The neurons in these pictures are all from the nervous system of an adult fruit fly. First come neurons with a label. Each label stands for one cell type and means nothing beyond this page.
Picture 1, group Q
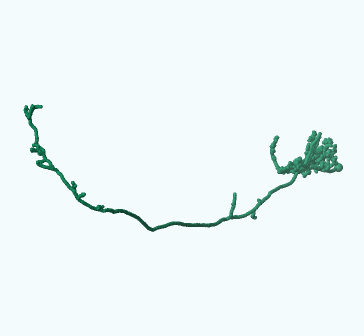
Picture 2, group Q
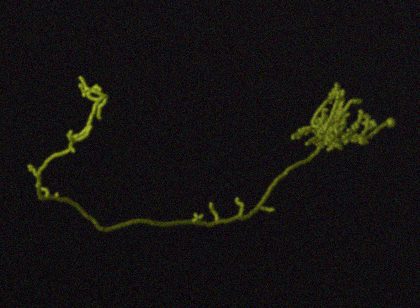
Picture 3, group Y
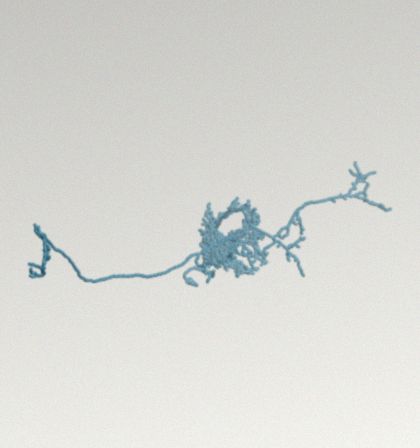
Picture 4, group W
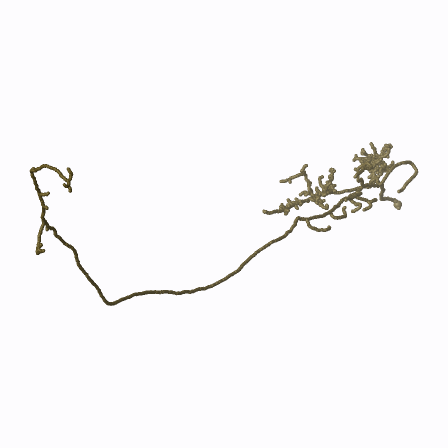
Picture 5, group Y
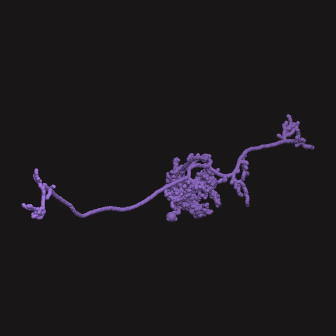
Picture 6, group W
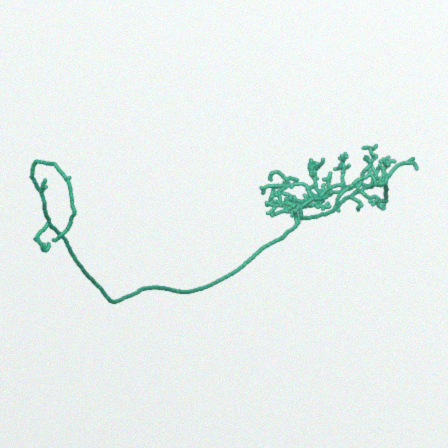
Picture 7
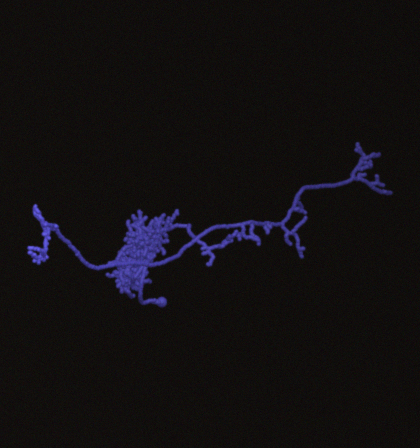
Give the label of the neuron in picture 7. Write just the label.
group Y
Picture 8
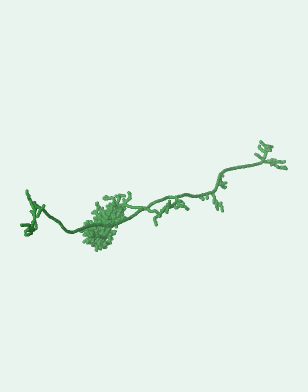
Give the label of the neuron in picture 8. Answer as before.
group Y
